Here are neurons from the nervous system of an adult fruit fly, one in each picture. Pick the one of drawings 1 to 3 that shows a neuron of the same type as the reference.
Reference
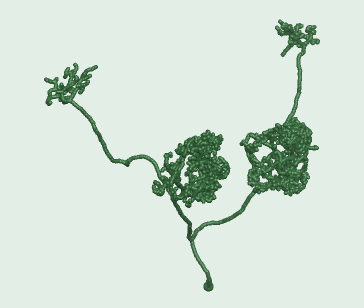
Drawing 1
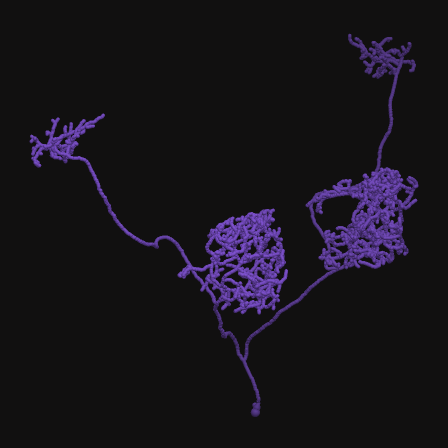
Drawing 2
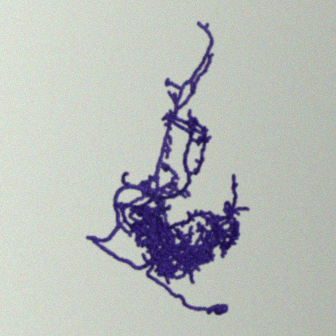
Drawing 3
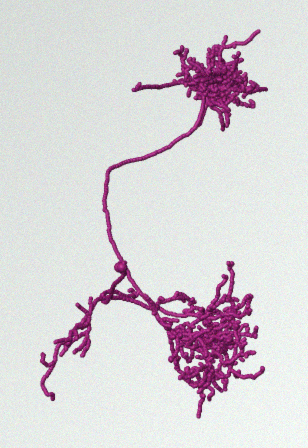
1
